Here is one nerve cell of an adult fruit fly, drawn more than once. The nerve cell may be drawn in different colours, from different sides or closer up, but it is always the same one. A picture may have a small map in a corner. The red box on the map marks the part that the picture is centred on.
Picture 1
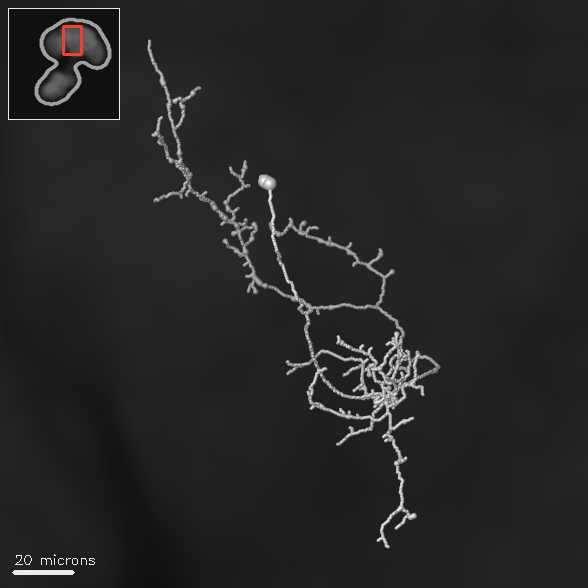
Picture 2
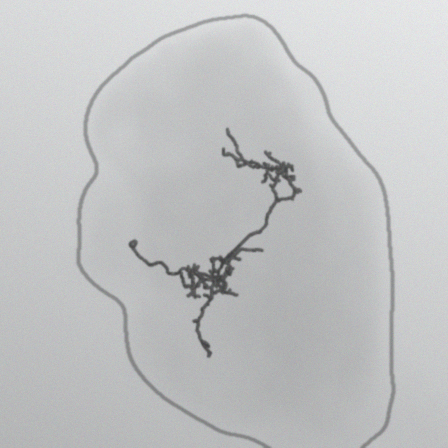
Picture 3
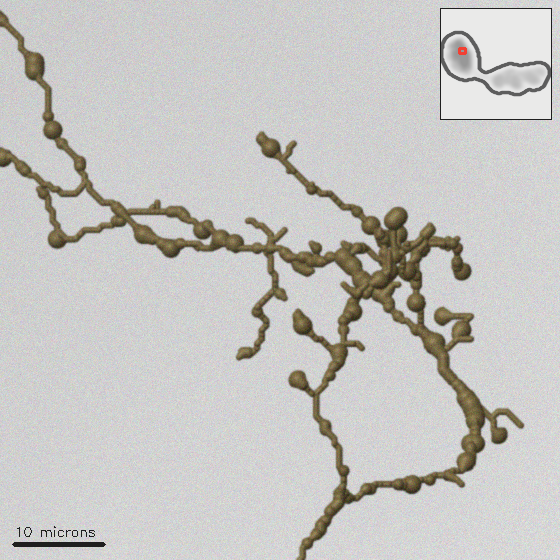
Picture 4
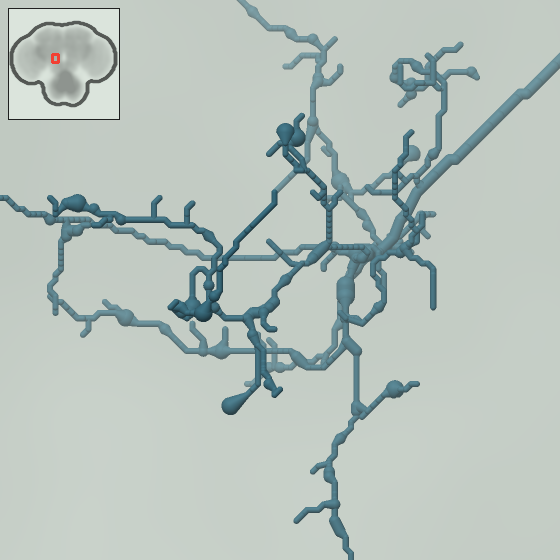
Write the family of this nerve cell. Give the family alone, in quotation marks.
"hemilineage VESa2"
